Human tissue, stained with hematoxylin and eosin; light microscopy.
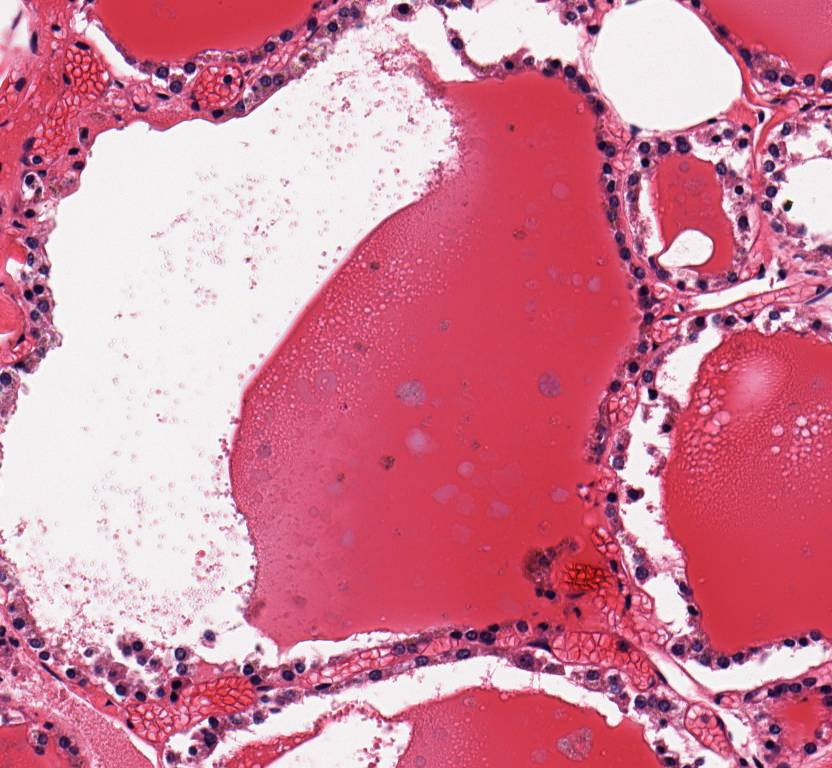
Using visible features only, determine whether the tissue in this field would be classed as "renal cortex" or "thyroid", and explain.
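Thyroid. It's closely packed follicles of differing sizes, most filled with pink material. Each has a single layer of low cuboidal to flattened cells, with small round dark nuclei in one row. Between neighbouring follicles the stroma is scant, just thin strands.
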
